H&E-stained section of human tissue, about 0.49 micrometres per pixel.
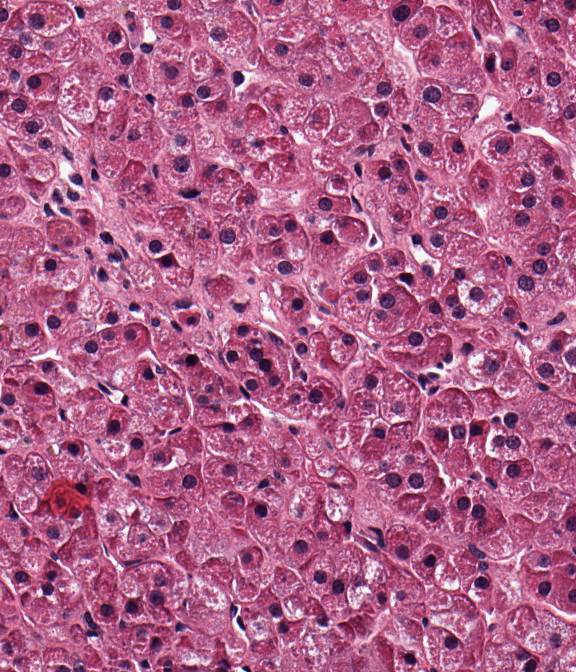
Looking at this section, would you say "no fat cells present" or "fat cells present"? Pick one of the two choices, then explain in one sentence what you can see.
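No fat cells present. No fat cells or large vessels are seen anywhere in the field.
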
